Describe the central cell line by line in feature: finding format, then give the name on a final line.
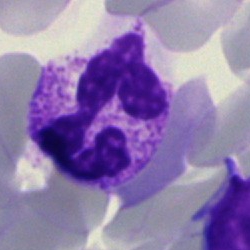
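Nucleus: several lobes, joined by narrower connections
Chromatin: dense, dark purple, clumped
Cytoplasm: pale pinkish-lilac, filling the space around the lobes
Granules: fine, purple, dotted through the cytoplasm
Identity: segmented neutrophil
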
